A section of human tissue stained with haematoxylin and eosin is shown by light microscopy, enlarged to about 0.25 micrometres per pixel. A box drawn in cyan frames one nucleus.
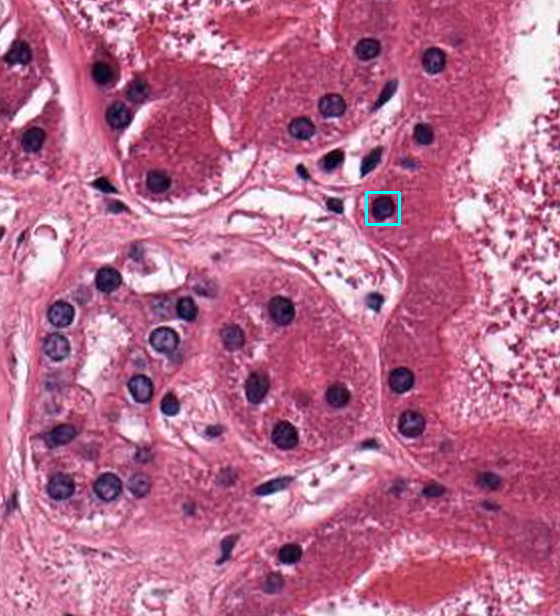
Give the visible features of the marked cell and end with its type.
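The nucleus is round and very dark, about the same size as the other round nuclei in the pink tubule wall around it. The nucleus sits near the outer edge of the cell, close to the thin pale strip that separates this tubule from its neighbour. Just outside, along the pale strip, lie darker, flattened, elongated nuclei that look quite unlike this round one. This is a proximal tubule cell.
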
